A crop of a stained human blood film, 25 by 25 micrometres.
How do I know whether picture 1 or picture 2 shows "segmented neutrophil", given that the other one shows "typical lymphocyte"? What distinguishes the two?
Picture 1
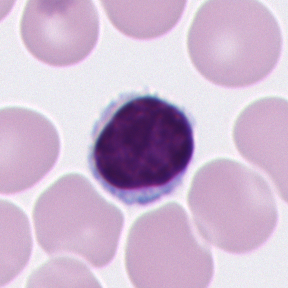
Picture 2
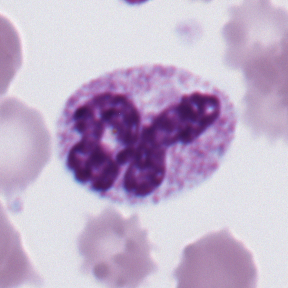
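A typical lymphocyte is shown in picture 1, a segmented neutrophil in picture 2. In picture 1 the cytoplasm forms only a thin rim around a round to slightly oval nucleus that has no indentation or lobes and measures about 9 by 8 micrometres.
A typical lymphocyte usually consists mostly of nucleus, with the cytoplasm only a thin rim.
In picture 2 the cytoplasm is plentiful. The cytoplasm is pale blue in picture 1 and pale pink in picture 2.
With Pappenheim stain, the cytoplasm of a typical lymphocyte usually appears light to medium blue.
Picture 2 carries fine pinkish-purple granules scattered evenly through the cytoplasm, with no vacuoles.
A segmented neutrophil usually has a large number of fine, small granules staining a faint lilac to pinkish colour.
Picture 1 is roughly round with a finely frayed margin of tiny projections; picture 2 is a smooth oval, wider than tall, about 16 by 12 micrometres. Both have dark purple, coarsely clumped chromatin, dense in picture 1, and picture 2 shows no nucleoli.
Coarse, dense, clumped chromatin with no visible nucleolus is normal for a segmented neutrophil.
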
